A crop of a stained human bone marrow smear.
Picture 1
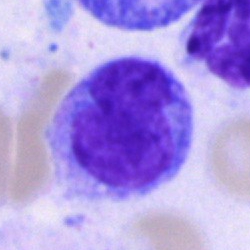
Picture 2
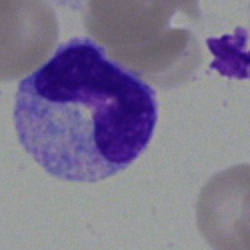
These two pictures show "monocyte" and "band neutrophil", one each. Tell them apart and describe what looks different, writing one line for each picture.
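Picture 1: monocyte. The nucleus fills most of the cell.
Picture 2: band neutrophil. The cytoplasm is plentiful and pale lilac-grey.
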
